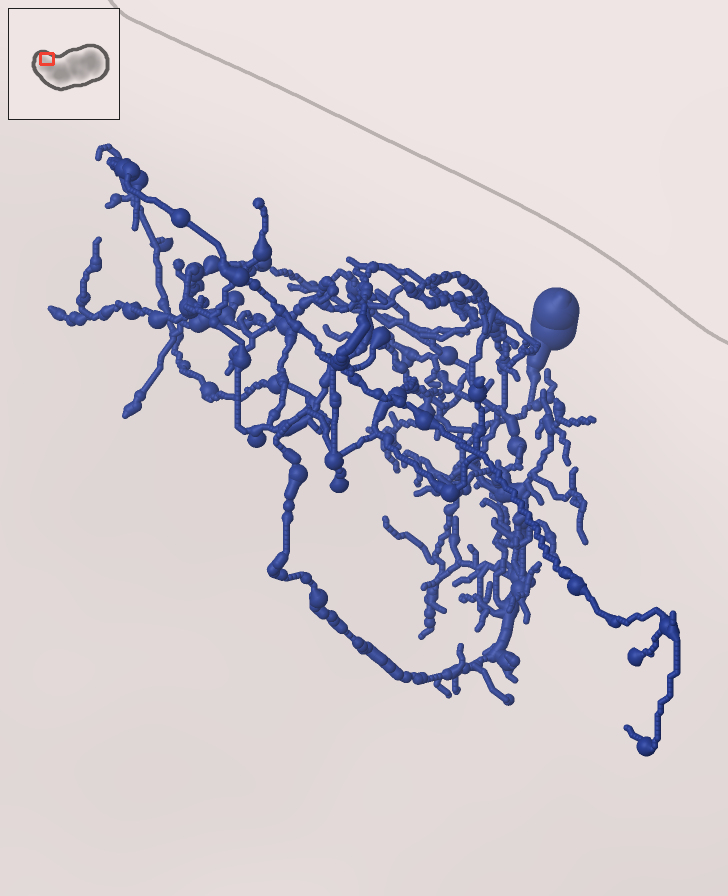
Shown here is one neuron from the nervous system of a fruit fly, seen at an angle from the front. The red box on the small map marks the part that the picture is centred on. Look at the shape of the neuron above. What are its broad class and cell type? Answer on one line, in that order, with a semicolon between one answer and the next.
nerve-cord intrinsic neuron; INXXX415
